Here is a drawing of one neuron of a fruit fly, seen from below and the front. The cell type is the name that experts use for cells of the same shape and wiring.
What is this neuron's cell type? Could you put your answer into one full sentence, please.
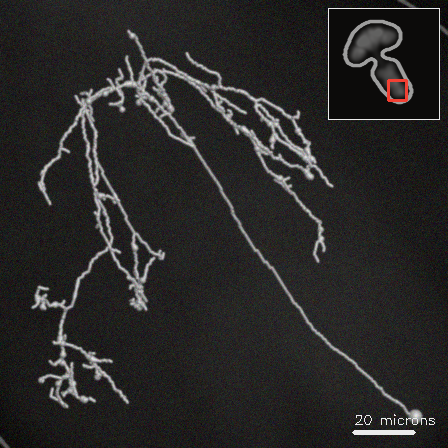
The cell type IN12B072 includes this neuron.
